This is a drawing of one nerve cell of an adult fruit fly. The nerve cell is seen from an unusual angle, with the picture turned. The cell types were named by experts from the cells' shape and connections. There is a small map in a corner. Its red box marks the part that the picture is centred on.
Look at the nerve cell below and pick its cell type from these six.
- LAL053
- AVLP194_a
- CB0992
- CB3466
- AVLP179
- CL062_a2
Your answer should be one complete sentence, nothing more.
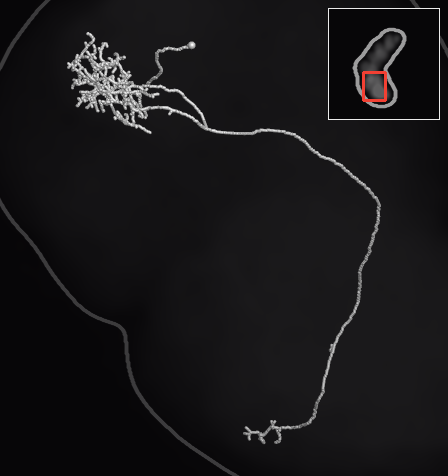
This nerve cell belongs to the cell type AVLP194_a.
